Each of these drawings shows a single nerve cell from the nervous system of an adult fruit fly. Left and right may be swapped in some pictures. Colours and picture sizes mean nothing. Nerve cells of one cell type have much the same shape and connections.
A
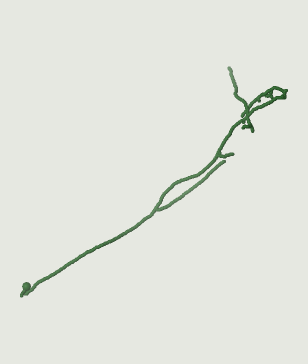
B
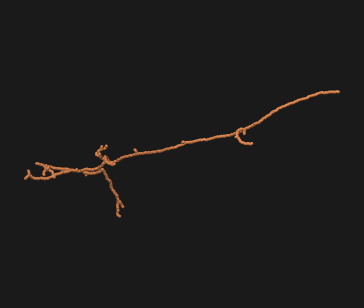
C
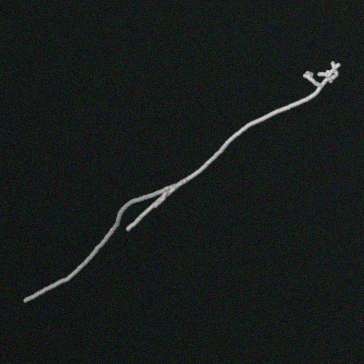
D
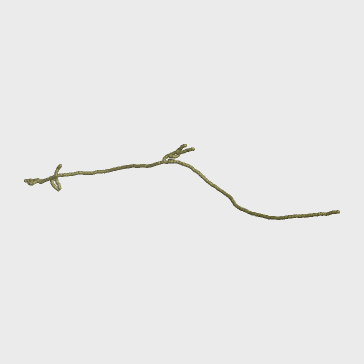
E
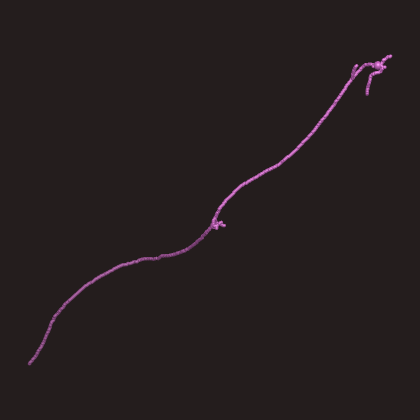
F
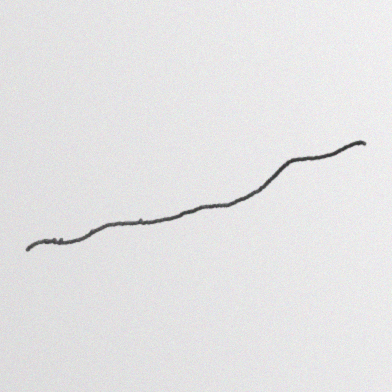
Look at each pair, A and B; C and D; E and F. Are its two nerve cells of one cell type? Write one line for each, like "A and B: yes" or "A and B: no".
A and B: yes
C and D: yes
E and F: no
